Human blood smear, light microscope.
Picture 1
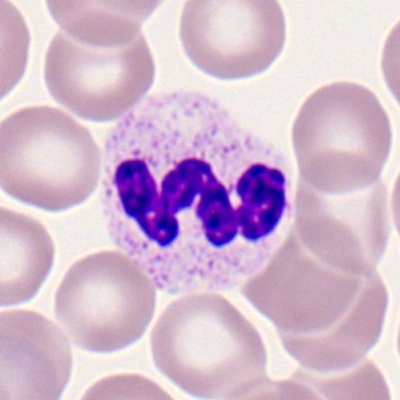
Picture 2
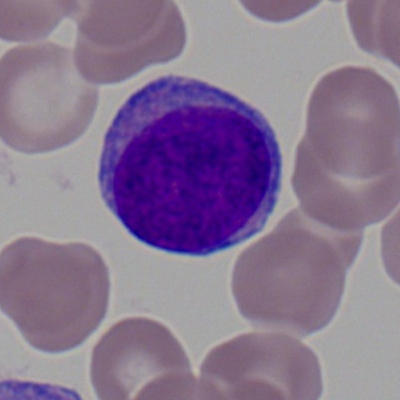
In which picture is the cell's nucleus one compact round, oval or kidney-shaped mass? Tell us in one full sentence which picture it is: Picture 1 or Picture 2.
For the cell in Picture 2, the nucleus is one compact round, oval or kidney-shaped mass.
